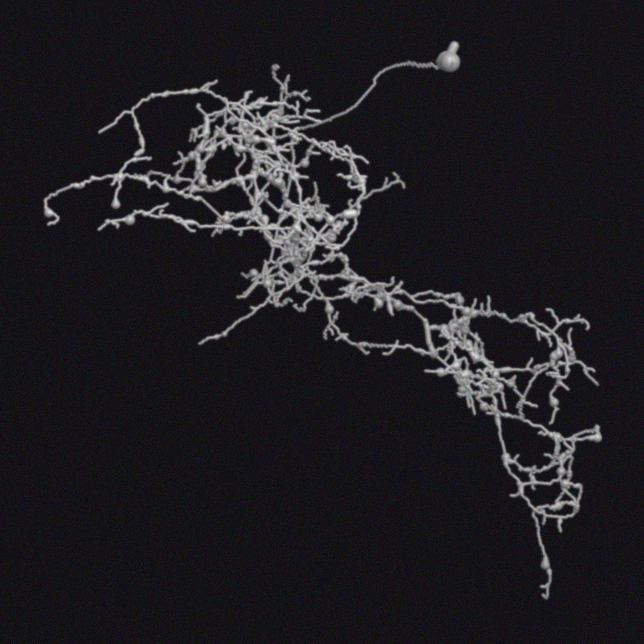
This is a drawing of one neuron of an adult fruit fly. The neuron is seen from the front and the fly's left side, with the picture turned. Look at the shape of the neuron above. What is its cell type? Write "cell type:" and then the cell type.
cell type: IN00A045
